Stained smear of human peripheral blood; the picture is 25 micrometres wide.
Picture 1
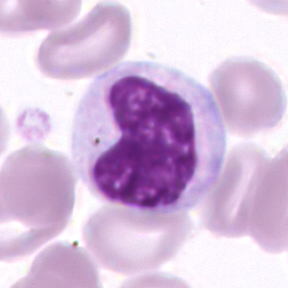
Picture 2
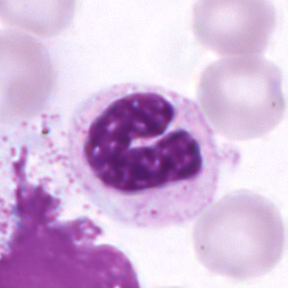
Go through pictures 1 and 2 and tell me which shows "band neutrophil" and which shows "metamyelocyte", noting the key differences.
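Picture 1 is the metamyelocyte; picture 2 is the band neutrophil. The metamyelocyte is about 13 micrometres across, round and smooth with no surface projections, and its nucleus, which fills about 60% of the cell's area, has a notch on its left side. Its chromatin is purple and mottled with small pale gaps rather than evenly dense, and the pale greyish-blue cytoplasm is wider on the left of the nucleus than on the right. There's also a single tiny dark dot in the cytoplasm just left of the nucleus. The band neutrophil is round and smooth too, but its nucleus, about 10 micrometres across, is one curved mass shaped somewhere between a kidney and a horseshoe, not split into separate lobes.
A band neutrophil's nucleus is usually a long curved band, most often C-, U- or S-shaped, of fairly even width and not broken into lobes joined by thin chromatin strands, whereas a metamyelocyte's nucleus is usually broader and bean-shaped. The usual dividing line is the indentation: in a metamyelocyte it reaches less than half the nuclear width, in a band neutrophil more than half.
In the band neutrophil the chromatin is dark purple and coarsely clumped with small paler patches, no nucleoli show, and the cytoplasm holds sparse, fine pink-red granules.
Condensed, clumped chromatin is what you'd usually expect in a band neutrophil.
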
